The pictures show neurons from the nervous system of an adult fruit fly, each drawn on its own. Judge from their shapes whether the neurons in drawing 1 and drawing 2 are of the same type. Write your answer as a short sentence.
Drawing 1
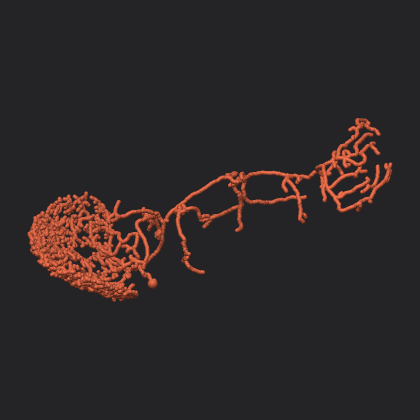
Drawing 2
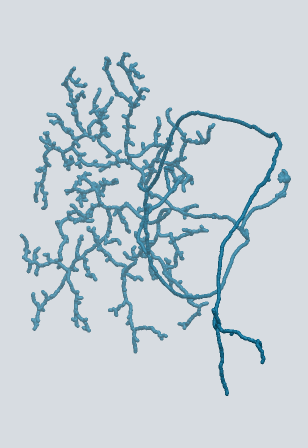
They are of different cell types.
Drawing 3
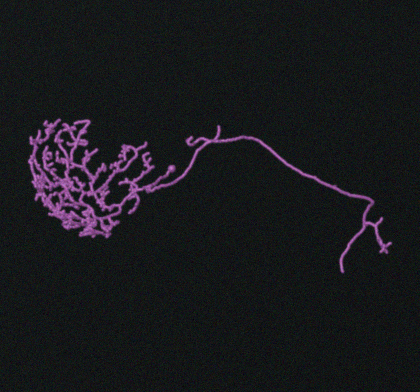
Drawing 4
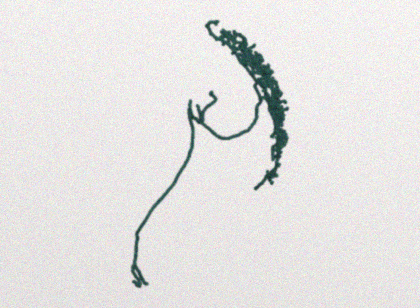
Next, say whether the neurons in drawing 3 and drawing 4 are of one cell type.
They are of the same cell type.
